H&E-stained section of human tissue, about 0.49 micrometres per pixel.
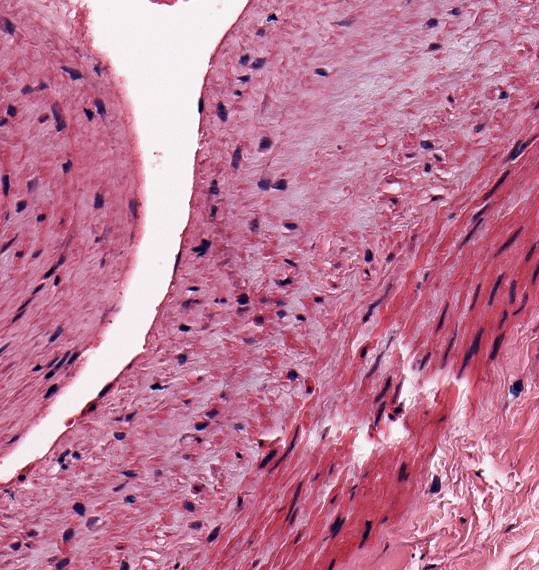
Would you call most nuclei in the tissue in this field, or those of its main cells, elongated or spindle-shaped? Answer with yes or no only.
Yes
